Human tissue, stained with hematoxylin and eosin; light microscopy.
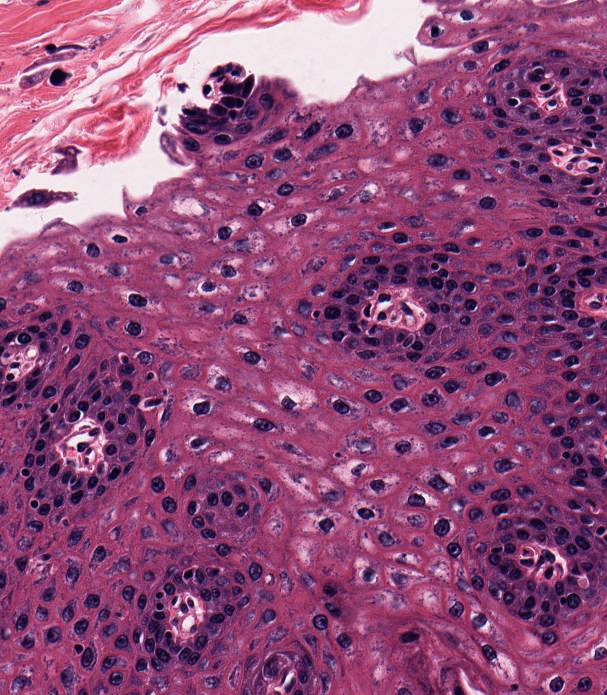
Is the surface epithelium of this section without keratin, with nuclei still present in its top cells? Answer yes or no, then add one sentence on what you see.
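Yes. Nucleated cells reach the surface, with no thick layer of anucleate keratin on top.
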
